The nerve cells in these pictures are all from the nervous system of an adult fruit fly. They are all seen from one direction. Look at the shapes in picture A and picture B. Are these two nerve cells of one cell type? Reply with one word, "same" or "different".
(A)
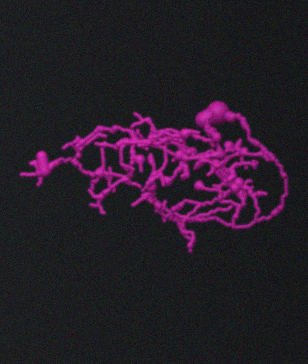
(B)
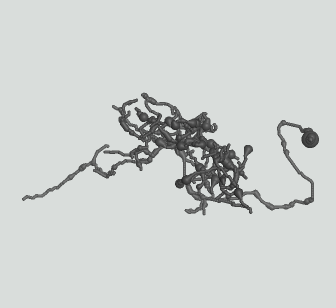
same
